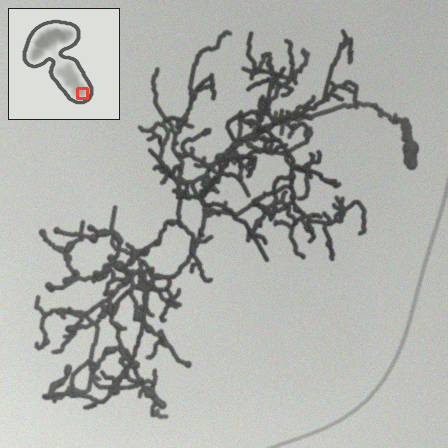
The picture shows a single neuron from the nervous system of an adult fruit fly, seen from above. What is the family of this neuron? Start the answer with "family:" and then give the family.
family: hemilineage 06A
